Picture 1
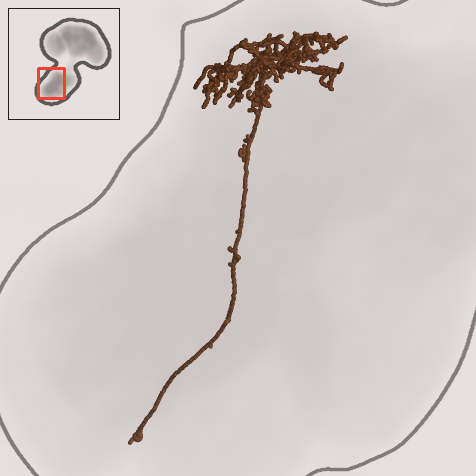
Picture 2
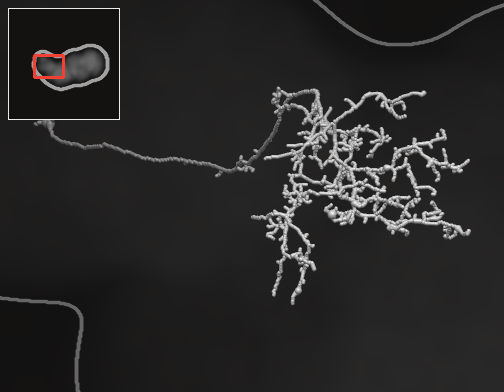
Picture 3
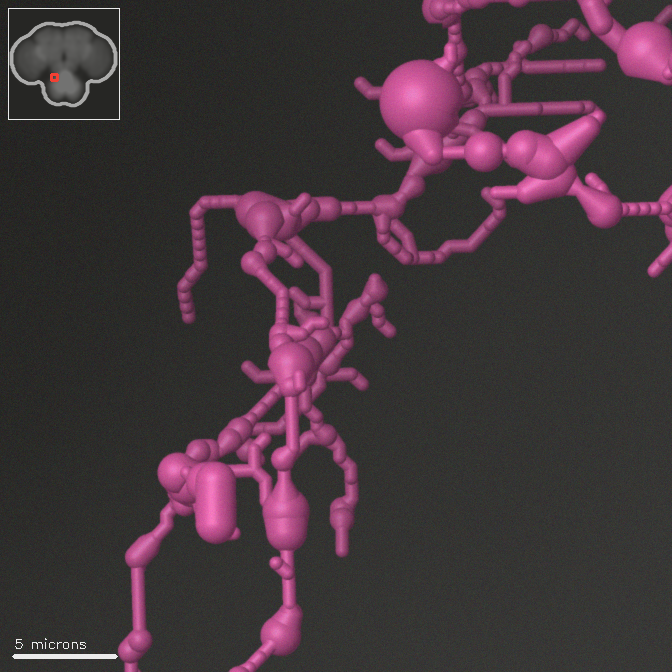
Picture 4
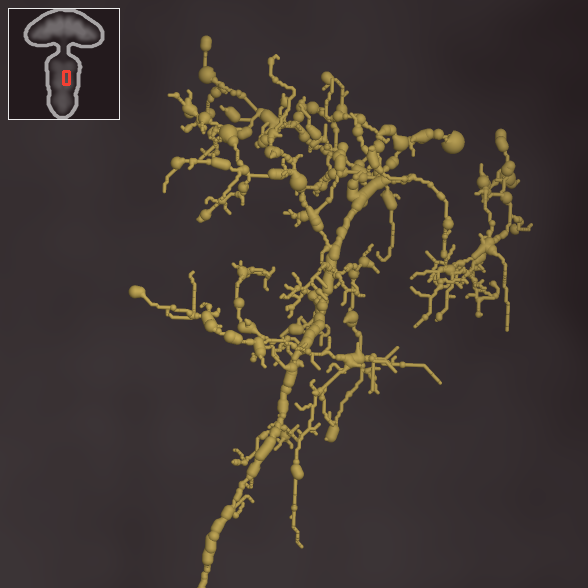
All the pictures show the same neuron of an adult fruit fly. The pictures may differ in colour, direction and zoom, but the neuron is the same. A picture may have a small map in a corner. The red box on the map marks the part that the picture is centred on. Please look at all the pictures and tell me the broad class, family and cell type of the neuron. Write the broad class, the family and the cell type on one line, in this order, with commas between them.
nerve-cord intrinsic neuron, hemilineage 06B, IN06B066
